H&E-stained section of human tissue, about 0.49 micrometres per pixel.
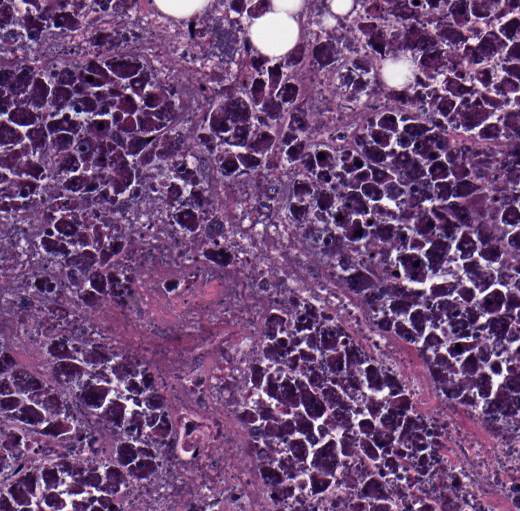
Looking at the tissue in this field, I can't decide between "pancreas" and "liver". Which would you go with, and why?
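It's pancreas.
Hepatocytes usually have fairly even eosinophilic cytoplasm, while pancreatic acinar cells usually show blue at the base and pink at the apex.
Here the cells stain deep purple throughout, dark rather than pale, which sets them apart from that even liver pink. They sit in small, closely packed clusters outlined by thin white clefts, with no epithelium-lined glands with open lumens among them. A branching band of pink fibrous stroma crosses the centre.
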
